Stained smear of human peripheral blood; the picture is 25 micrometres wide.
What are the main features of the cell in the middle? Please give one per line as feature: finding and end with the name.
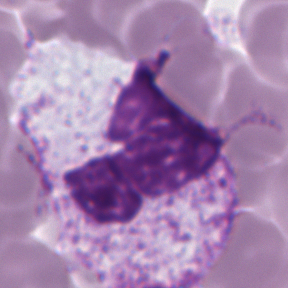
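Nucleus: two lobes joined by a broad connection
Lobe direction: upper right of the cell towards lower left
Granules: small, purple, scattered with pale gaps between
Right edge: thin, thread-like strand extending outward
Name: segmented neutrophil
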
